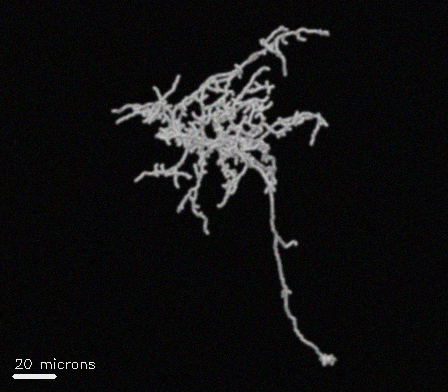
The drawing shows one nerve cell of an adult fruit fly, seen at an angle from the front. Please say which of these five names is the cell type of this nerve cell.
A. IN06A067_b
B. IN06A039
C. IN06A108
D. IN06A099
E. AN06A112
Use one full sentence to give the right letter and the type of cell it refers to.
Cell type IN06A039 is what the nerve cell is, as option B states.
